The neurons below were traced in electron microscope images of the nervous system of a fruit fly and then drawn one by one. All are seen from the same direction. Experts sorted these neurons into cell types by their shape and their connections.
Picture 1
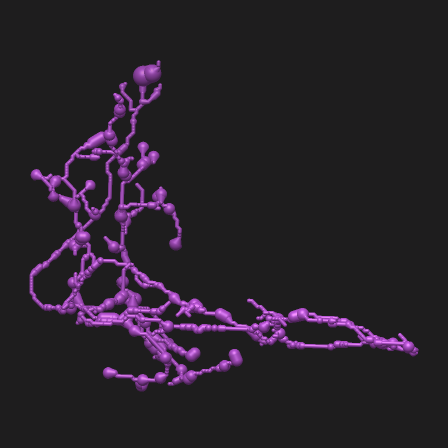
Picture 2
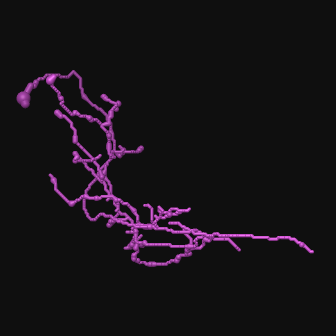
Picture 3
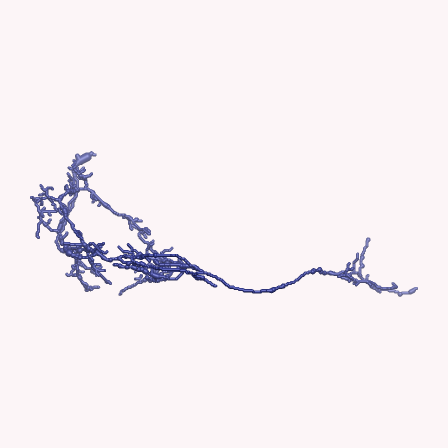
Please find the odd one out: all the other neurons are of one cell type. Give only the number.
3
